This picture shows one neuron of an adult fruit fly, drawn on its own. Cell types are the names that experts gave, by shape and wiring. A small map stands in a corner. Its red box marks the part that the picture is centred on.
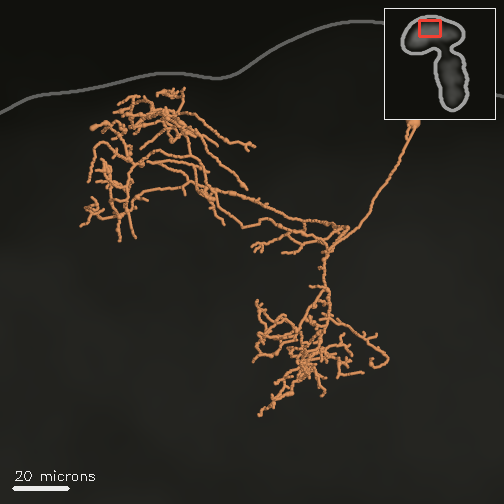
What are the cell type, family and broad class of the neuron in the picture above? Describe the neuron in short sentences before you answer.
It lies in the brain. By the scale bar it is about 130 microns wide in this view. The picture shows dozens of branch ends. It is of cell type ICL010m. Its family is hemilineage CREl1. Its broad class is central-brain intrinsic neuron.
